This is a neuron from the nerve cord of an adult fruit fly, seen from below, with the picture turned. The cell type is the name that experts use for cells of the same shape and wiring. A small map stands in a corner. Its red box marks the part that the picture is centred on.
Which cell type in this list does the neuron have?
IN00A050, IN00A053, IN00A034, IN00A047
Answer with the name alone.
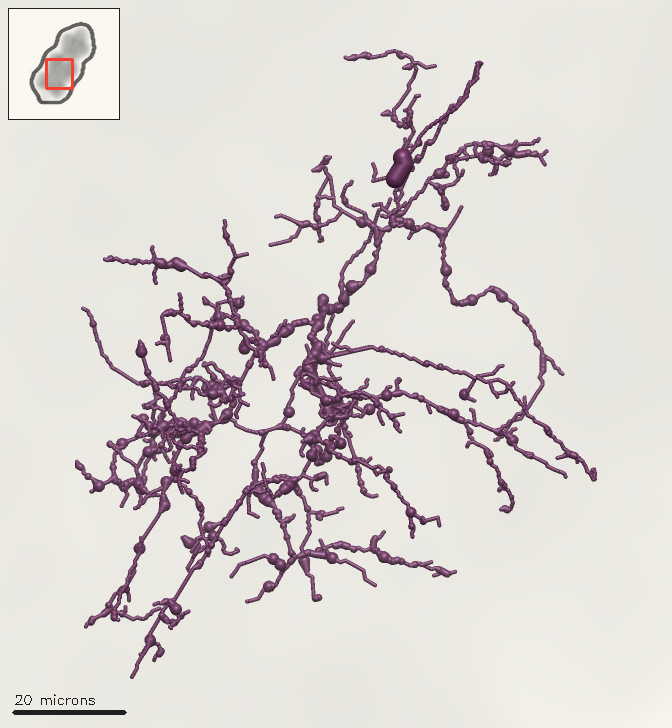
IN00A050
